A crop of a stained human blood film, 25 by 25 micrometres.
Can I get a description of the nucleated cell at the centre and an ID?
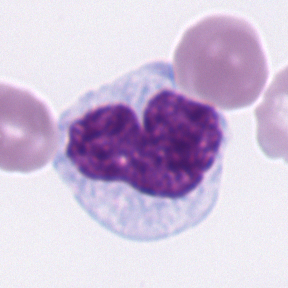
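The nucleus measures about 14 by 9 micrometres, and its chromatin is dark purple and coarsely mottled rather than smooth. Cytoplasm is plentiful, pale greyish blue and finely lacy and streaky in texture, with its widest band lying below the nucleus. This cell is a monocyte.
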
